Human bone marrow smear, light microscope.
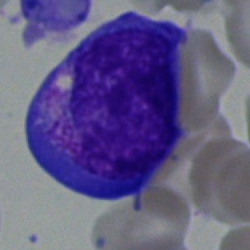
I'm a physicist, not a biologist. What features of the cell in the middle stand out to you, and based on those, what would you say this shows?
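You'll notice the nucleus sits off-centre, toward the upper right. Its chromatin is finely granular, with small paler spots and no coarse clumps. Purple-magenta granules lie on the left, between nucleus and cell edge; one small clear spot sits in the upper-left cytoplasm. It's a blast.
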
